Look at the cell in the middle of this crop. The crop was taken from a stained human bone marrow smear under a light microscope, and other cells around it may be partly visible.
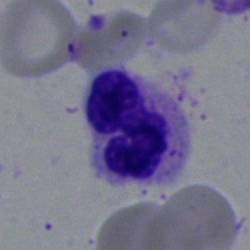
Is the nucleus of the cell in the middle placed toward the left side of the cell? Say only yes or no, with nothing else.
Yes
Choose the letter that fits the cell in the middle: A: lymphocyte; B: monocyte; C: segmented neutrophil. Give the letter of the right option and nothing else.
C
